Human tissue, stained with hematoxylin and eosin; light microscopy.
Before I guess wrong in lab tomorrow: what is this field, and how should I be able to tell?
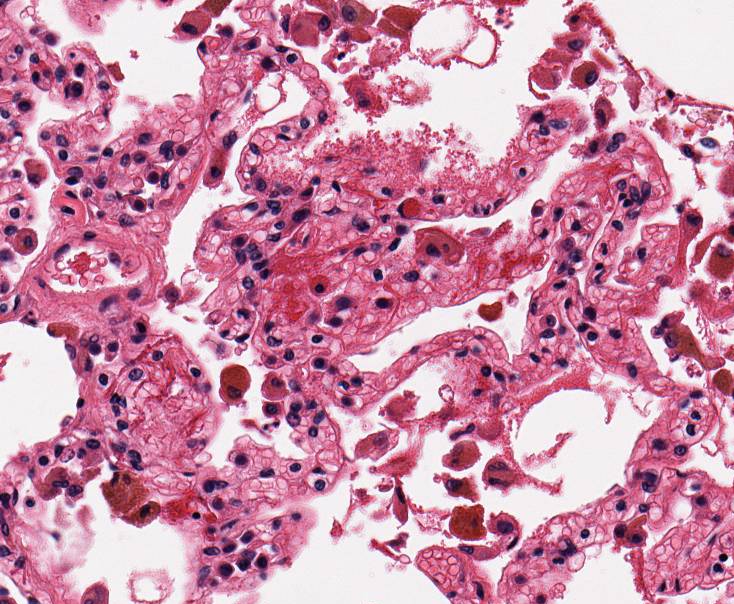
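I'd call this alveolus. Thin, branching septa separate irregular open spaces right across the field.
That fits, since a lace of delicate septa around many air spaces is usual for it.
The septa are lined by plump cuboidal cells with pale, finely vacuolated cytoplasm.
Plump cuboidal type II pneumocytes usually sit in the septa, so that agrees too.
In the broad septum at the centre there's wavy pink fibrillar material. And along its upper edge, near the top, runs a fringe of fine pink granular material.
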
